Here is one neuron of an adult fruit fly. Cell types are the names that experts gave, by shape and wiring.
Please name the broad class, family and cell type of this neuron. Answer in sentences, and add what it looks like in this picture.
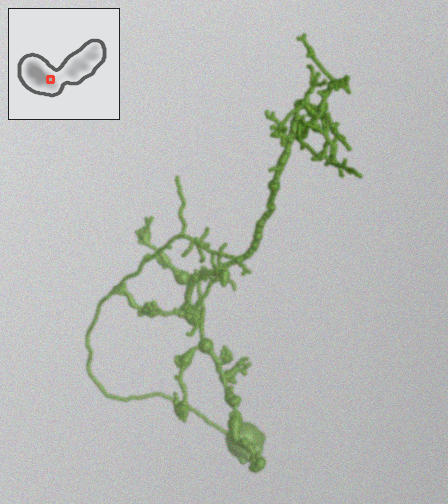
It is an optic-lobe intrinsic neuron. The family is Mi. It is of cell type Mi13. The picture shows dozens of branch ends. As drawn here it is taller than it is wide.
